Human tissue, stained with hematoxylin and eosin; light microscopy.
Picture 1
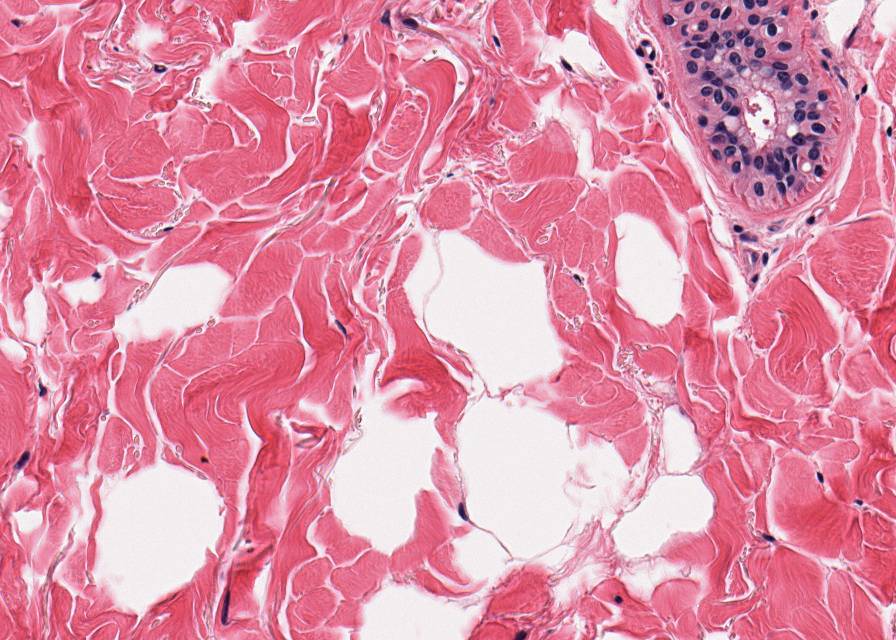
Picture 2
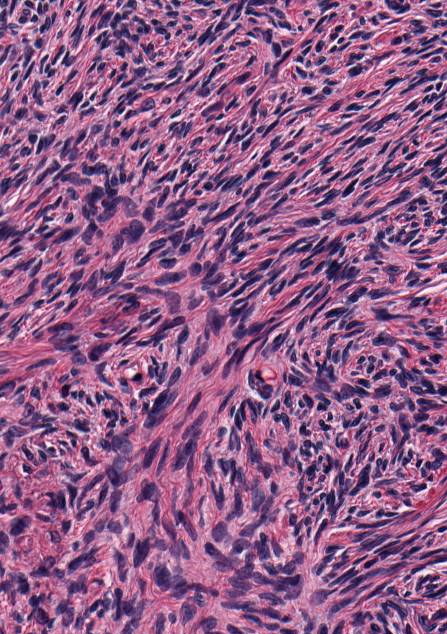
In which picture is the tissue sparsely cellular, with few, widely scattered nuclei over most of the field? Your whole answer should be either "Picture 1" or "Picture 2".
Picture 1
